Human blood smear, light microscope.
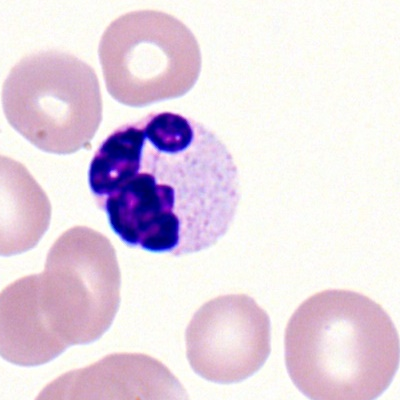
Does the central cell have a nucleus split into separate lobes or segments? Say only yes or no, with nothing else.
Yes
